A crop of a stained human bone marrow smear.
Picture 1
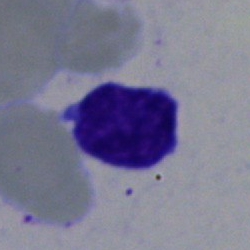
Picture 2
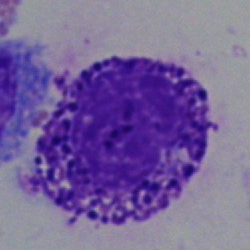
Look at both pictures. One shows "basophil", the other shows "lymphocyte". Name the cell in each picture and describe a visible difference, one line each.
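Picture 1 is a lymphocyte. No granules are visible in the cell.
Picture 2 is a basophil. Coarse dark purple-black granules crowd the edge of the cell.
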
